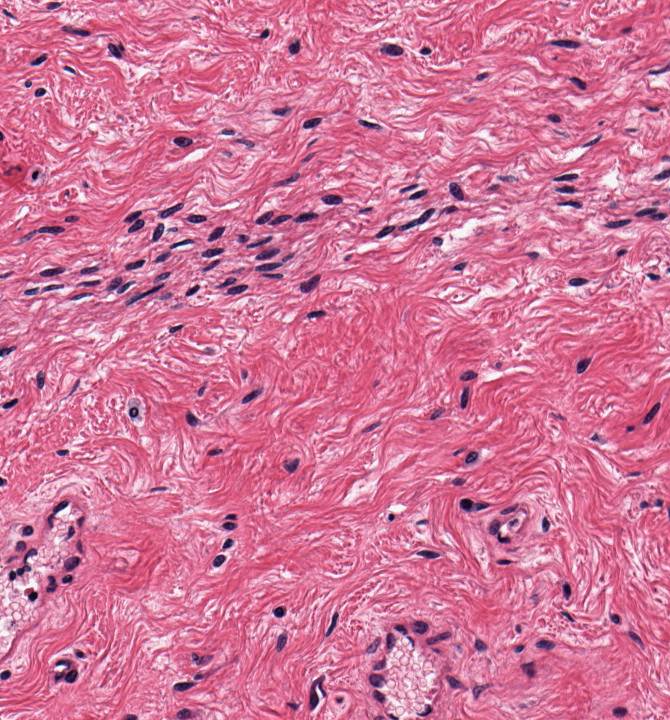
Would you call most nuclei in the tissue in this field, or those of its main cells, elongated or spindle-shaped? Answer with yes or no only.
Yes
